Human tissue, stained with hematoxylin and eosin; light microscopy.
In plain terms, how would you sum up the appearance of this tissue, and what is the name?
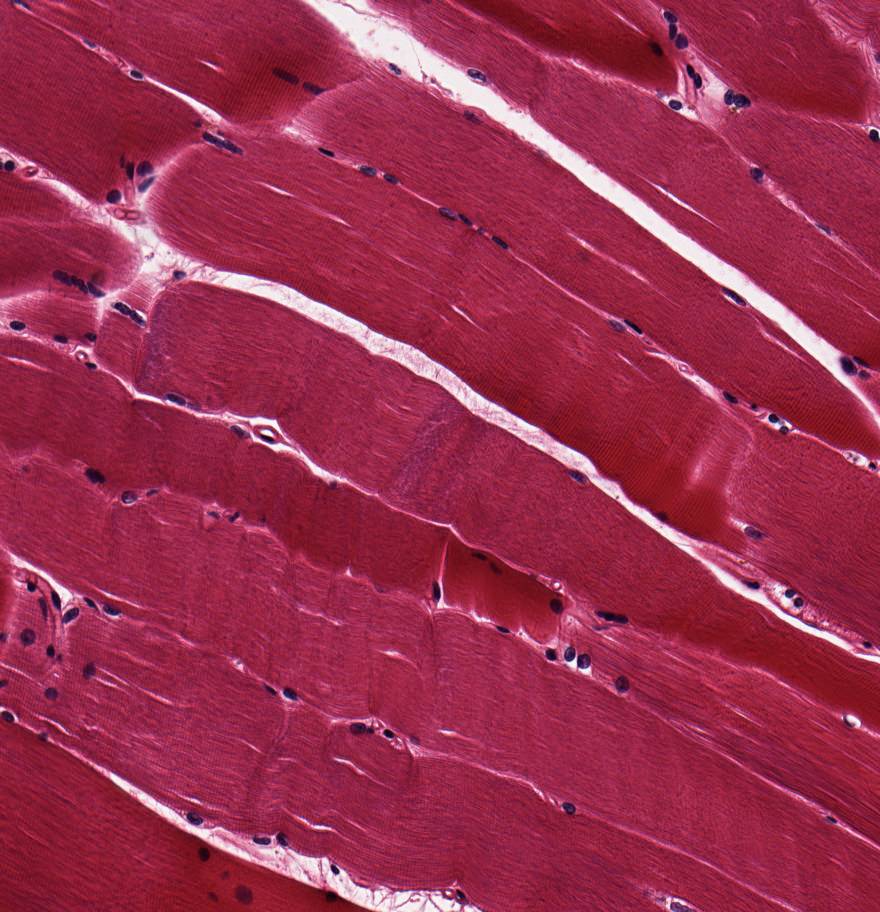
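Fibre cytoplasm: deep pink-red. Nuclei: dark purple, at fibre edges, not central; mostly flattened and elongated along fibre length. Many nuclei per fibre, spaced along its length. Tissue: skeletal muscle.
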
